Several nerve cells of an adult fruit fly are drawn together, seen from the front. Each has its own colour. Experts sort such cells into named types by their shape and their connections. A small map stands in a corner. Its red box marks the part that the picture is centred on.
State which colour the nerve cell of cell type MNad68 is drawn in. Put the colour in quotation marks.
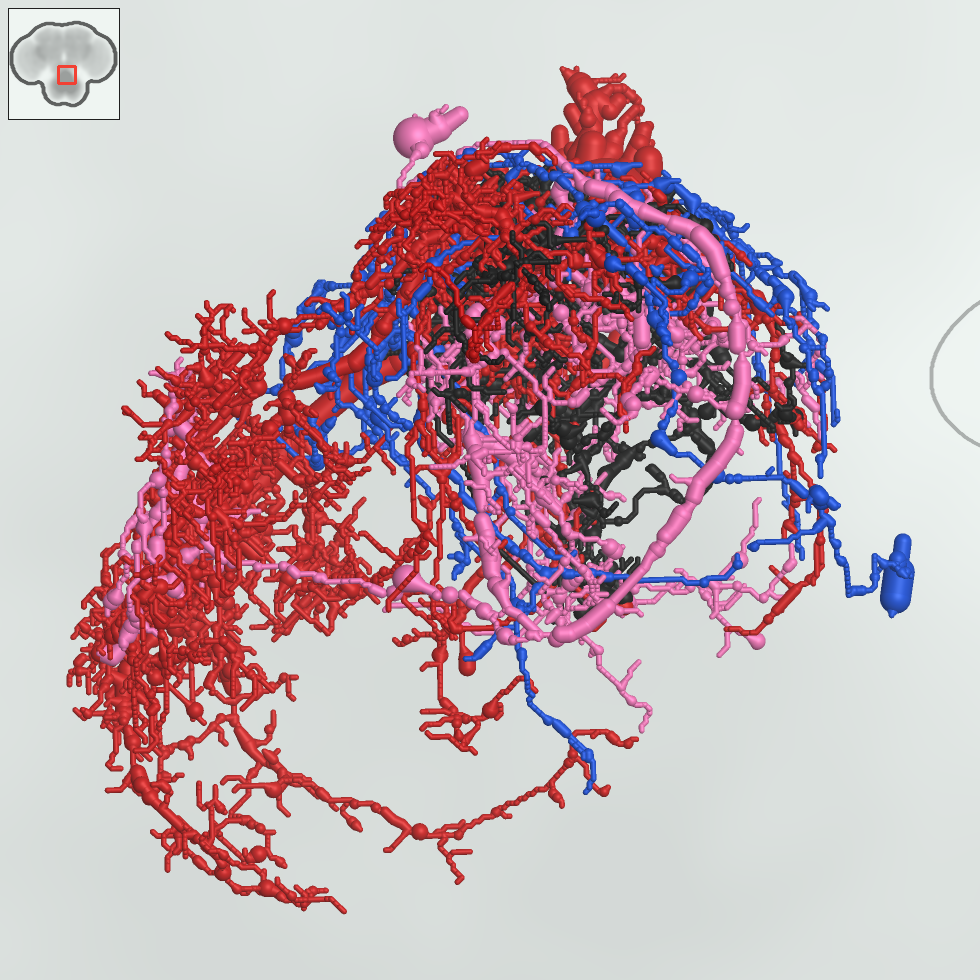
"red"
